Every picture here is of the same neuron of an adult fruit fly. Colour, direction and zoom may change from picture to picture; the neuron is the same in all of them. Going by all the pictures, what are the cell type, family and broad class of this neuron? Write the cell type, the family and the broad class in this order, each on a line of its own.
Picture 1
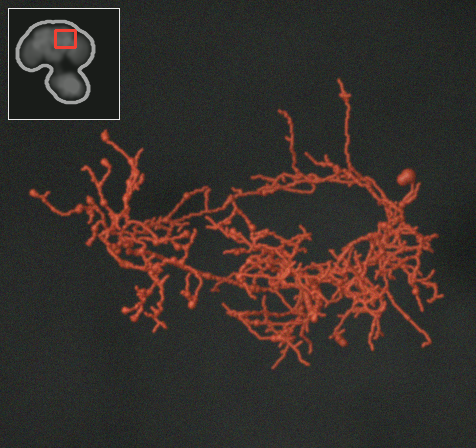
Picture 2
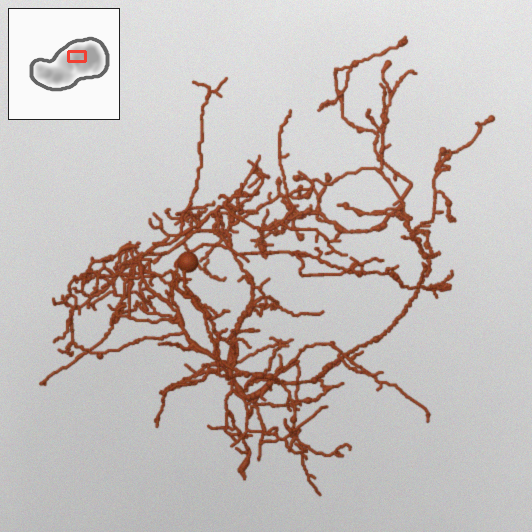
CB2453
hemilineage VLPl2_medial
central-brain intrinsic neuron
